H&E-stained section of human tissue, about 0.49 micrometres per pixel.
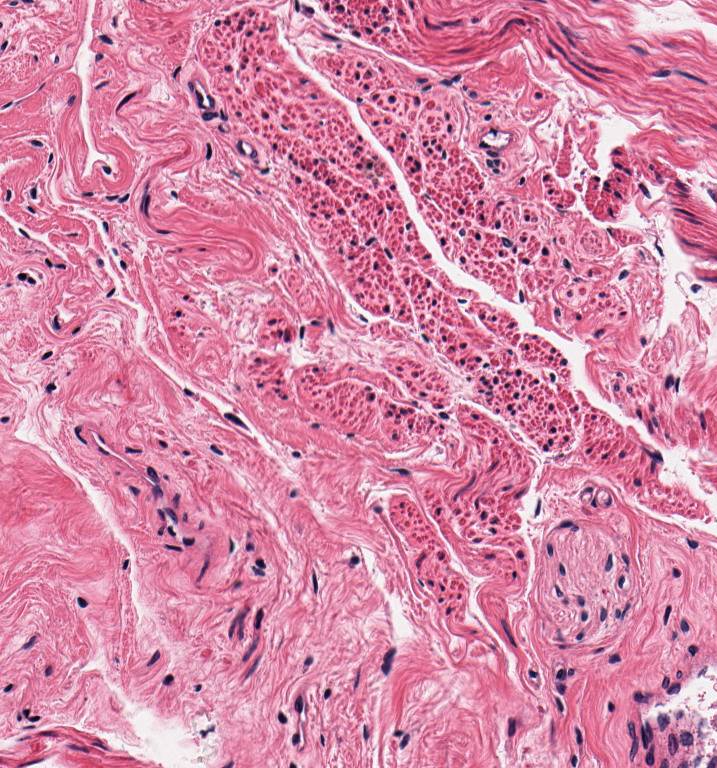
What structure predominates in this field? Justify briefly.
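What you mainly have here is dense connective tissue. Look at the wavy, strongly eosinophilic collagen bundles that make up most of the field.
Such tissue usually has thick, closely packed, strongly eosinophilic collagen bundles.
Now the nuclei: they are sparse, dark and elongated or spindle-shaped, scattered in the collagen.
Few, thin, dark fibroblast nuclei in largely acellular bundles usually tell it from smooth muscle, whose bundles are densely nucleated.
Near the lower right, notice a separate rounded bundle holding wavy nuclei, set off from the collagen around it. No fat cells or epithelium appear.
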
